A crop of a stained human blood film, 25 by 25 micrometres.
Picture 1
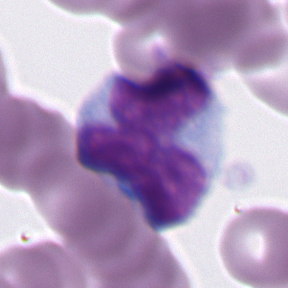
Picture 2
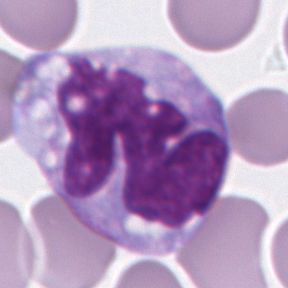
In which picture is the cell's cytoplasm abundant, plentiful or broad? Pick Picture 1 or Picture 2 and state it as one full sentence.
The nucleus is surrounded by plenty of cytoplasm in picture 2.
